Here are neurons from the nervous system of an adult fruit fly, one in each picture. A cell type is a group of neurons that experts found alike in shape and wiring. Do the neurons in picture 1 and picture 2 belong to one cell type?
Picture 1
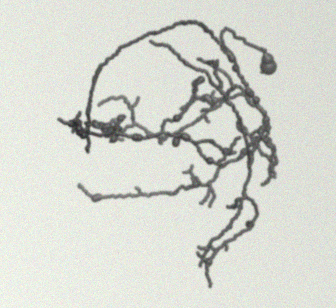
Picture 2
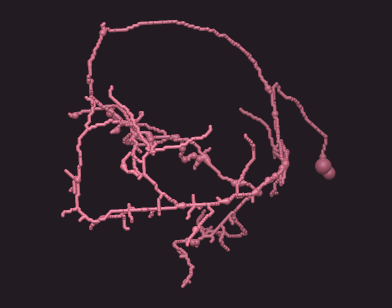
yes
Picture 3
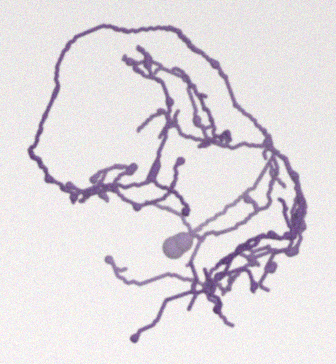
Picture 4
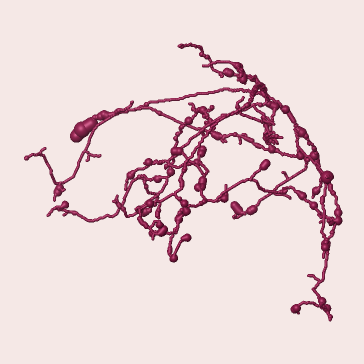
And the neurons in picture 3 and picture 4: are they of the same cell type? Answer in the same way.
no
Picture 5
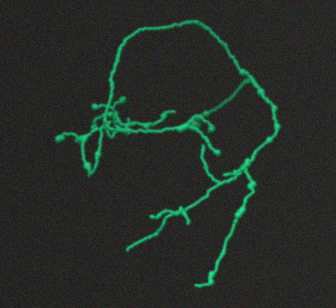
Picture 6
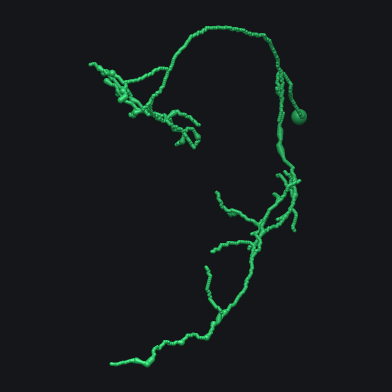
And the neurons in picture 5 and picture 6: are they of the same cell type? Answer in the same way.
yes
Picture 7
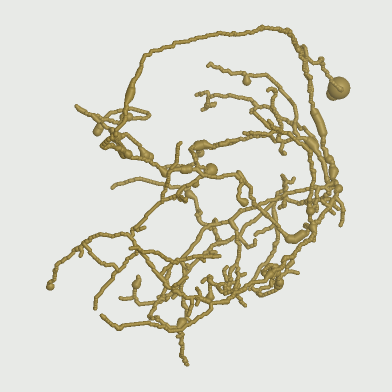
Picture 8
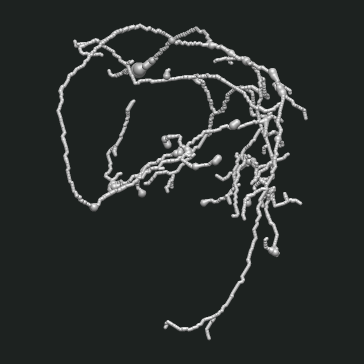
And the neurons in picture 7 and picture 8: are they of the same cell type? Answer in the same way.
yes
